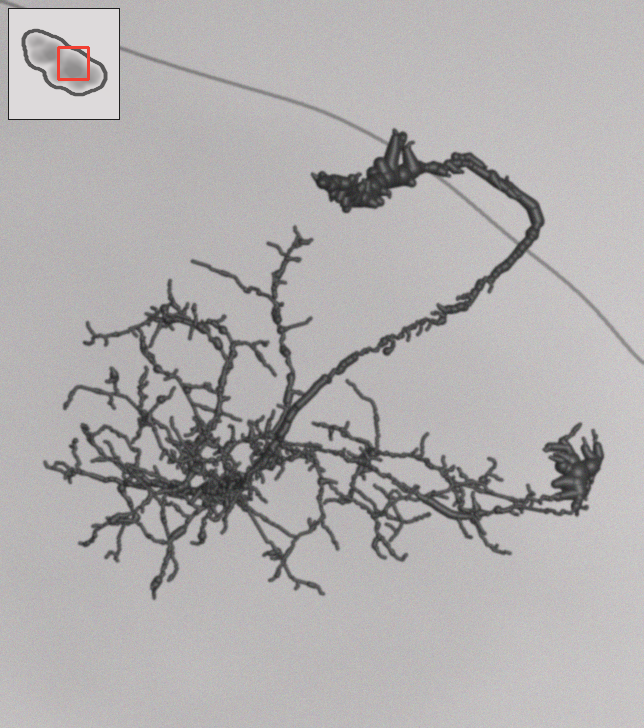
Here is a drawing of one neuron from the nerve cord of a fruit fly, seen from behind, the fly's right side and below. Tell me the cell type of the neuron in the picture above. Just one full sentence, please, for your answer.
As for cell type, this neuron is STTMm.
